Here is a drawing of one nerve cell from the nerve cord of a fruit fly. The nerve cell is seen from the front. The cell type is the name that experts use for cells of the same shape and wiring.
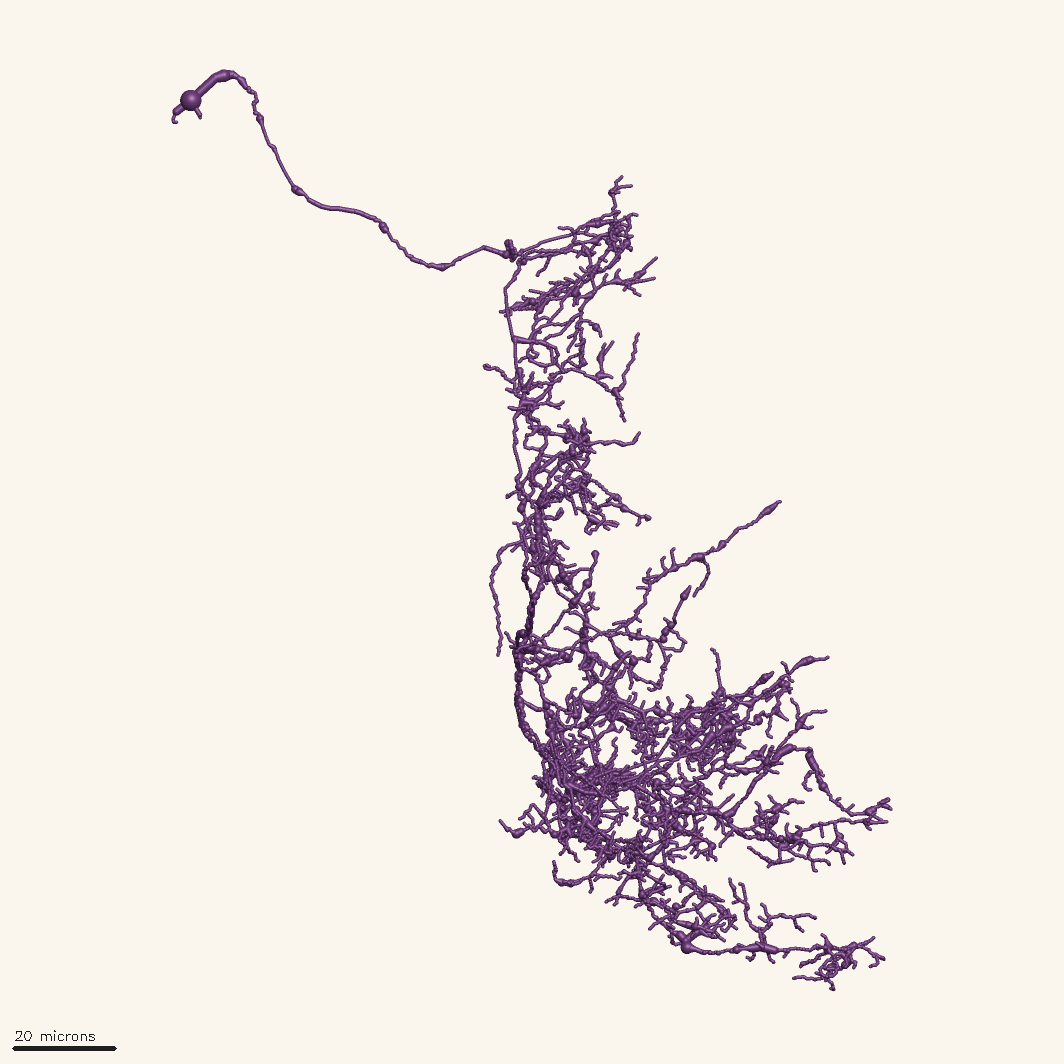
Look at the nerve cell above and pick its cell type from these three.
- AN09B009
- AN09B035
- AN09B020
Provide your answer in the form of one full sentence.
It is AN09B009 that this nerve cell is, by cell type.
